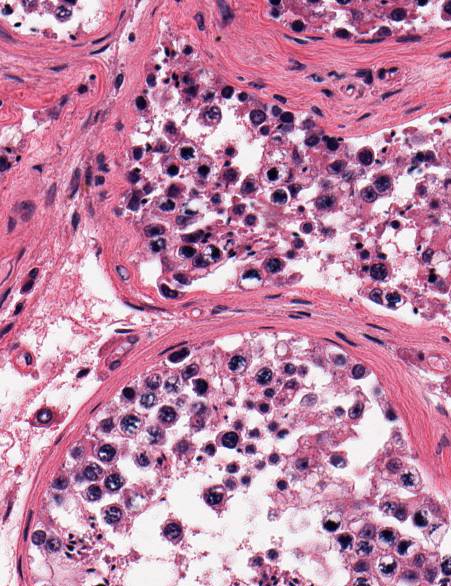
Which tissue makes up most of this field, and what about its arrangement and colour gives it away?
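Main structure: seminiferous tubule. Rounded tubular units, separated by curving pink fibrous bands, are filled with many round cells with round, dark-staining nuclei.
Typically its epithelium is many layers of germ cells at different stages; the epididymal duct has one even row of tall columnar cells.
Walls thick, layered, eosinophilic, with flattened elongated nuclei parallel to the curve. No fat cells.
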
